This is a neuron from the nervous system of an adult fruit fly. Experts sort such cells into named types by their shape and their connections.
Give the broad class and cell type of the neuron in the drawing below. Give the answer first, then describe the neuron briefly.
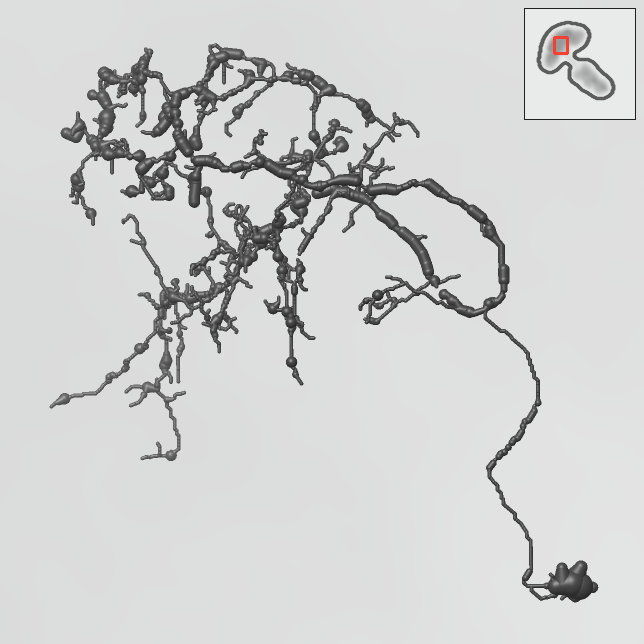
It is a central-brain intrinsic neuron. Its cell type is GNG253. It lies in the brain. Its cell body lies at the lower right of the picture.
